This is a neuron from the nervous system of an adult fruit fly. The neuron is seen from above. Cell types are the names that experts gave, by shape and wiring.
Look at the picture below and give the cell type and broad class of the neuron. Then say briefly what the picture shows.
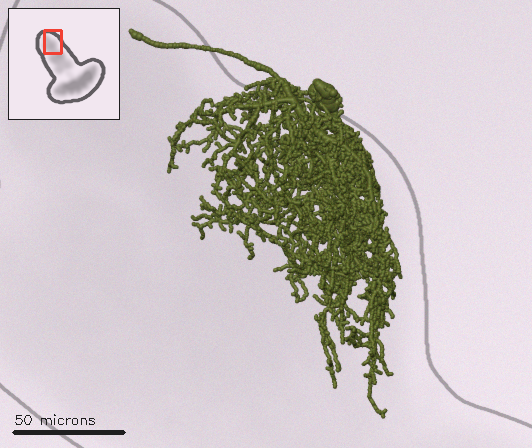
It is of cell type Pleural remotor/abductor MN. It is a motor neuron of the nerve cord. From top to bottom in the picture it spans about 180 microns. In this view it is taller than it is wide.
